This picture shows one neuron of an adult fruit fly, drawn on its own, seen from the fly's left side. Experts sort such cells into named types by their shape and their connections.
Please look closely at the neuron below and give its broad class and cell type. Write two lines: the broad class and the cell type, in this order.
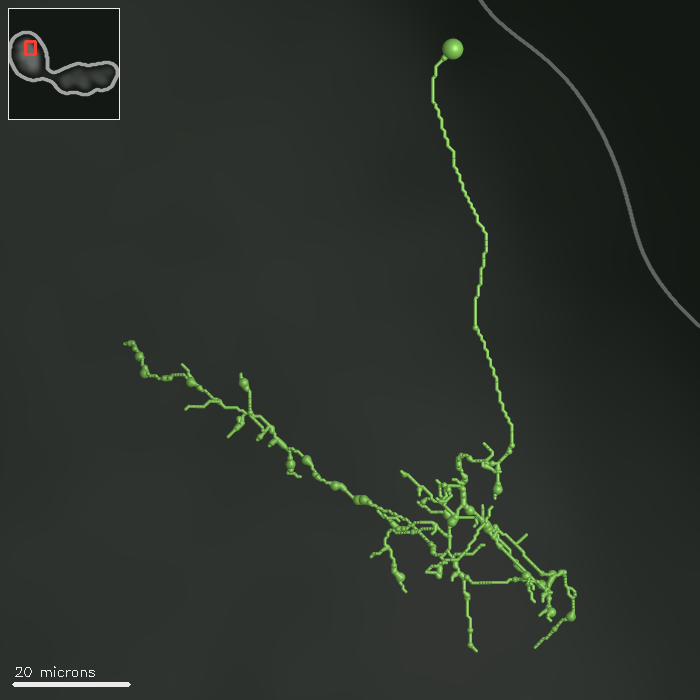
central-brain intrinsic neuron
CB2337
